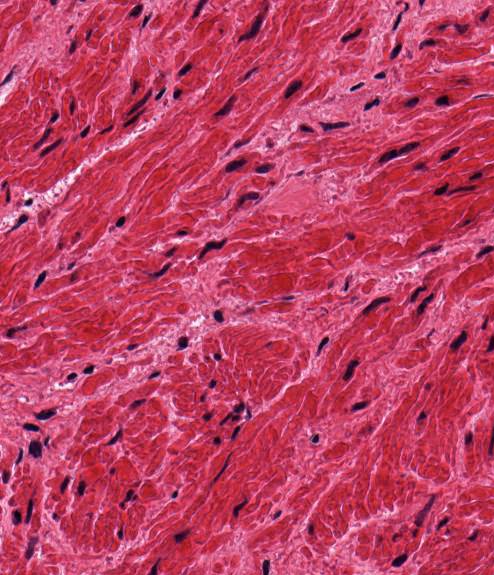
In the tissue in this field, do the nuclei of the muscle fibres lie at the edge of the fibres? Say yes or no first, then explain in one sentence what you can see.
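No. The dark nuclei lie singly within the fibres rather than in rows along their edges.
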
